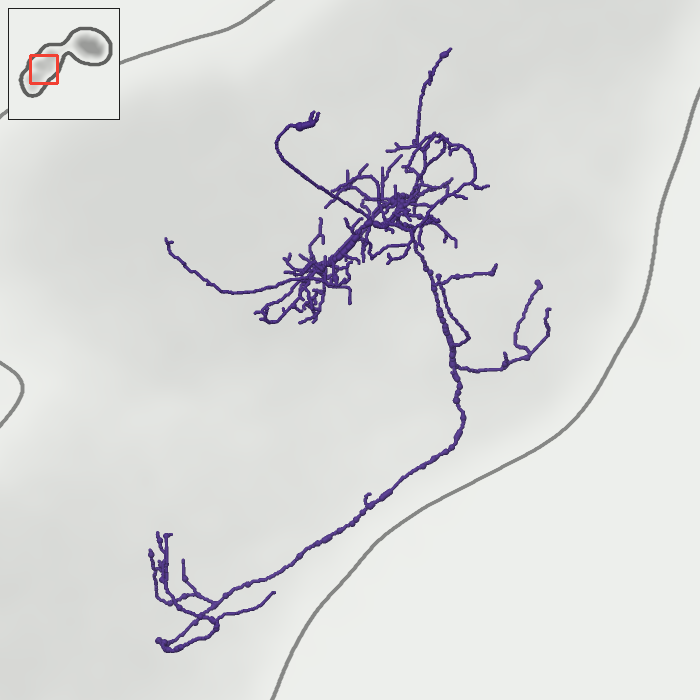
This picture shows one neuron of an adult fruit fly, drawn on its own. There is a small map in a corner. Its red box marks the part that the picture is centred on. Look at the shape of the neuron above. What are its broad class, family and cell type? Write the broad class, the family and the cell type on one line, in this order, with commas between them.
nerve-cord intrinsic neuron, hemilineage 08B, IN08B051_b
